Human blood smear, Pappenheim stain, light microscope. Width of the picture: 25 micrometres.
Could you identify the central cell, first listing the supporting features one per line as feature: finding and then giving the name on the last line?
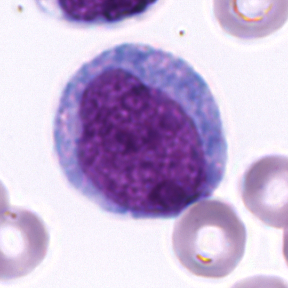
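Surface: no projections or blebs
Nucleus: toward the lower part of the cell
Cytoplasm: wider rim above the nucleus
Chromatin: dark purple, finely stippled, net-like
Vacuoles: none seen in cytoplasm
Name: promyelocyte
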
